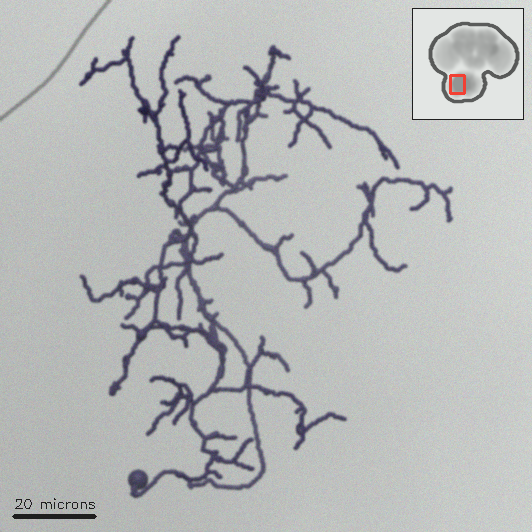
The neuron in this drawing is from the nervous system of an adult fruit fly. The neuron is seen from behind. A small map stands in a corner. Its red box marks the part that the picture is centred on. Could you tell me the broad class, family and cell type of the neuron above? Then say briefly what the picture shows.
Its broad class is nerve-cord intrinsic neuron. Its family is hemilineage 13A. The cell type is IN13A049. The cell body can be seen at the lower left of the picture. By the scale bar it is about 110 microns tall in this view. Dozens of branch ends can be seen.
